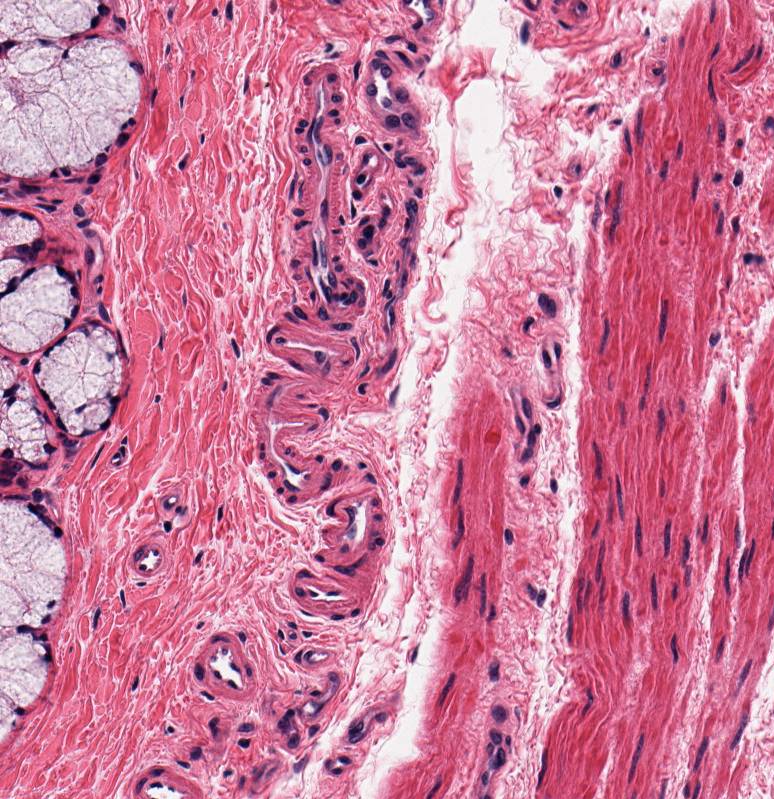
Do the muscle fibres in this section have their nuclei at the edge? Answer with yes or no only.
No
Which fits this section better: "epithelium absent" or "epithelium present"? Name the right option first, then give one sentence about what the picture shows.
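Epithelium present. Glandular acini lie along the left edge, dense connective tissue with small ducts fills the centre, and muscle bundles occupy the right side.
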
